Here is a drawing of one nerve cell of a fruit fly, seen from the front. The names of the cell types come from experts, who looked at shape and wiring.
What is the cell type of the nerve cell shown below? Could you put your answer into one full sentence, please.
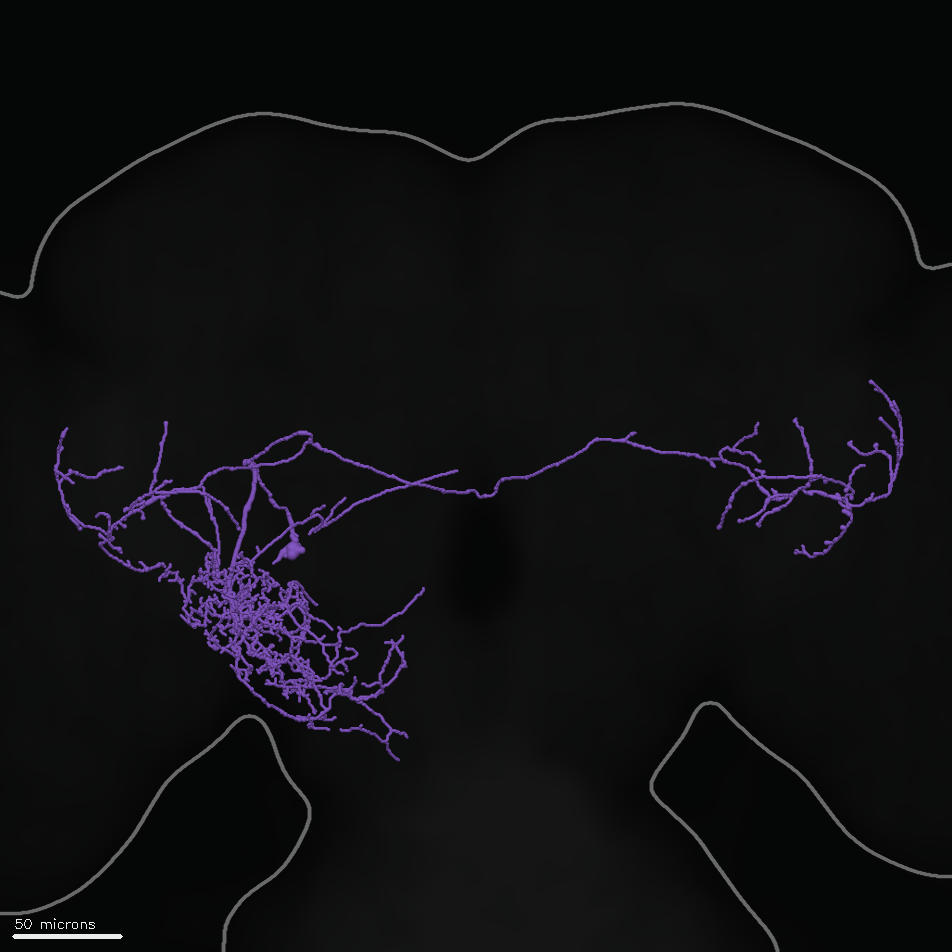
This nerve cell is of the type WED108.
